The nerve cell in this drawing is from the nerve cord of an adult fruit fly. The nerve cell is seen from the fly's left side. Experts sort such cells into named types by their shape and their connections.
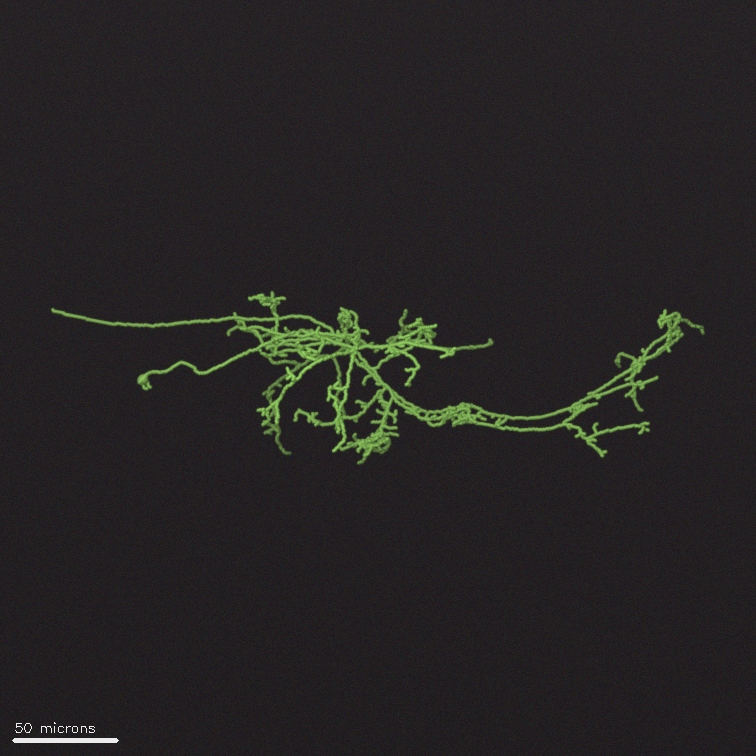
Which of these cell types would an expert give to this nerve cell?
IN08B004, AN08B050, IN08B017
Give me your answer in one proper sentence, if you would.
The cell type carried by this nerve cell is AN08B050.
